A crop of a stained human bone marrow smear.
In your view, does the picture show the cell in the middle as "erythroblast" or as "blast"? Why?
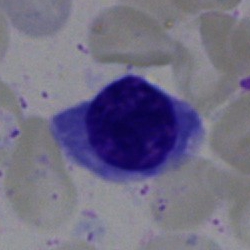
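This is an erythroblast. The deciding thing, I think, is the chromatin, which is dark and dense with coarse clumps.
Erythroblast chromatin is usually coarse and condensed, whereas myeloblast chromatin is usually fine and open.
So this nucleus sits with the erythroblast rather than the blast. Beyond that, I simply note an irregular outline tapering to a point on the left, more cytoplasm left of the nucleus than right, and no vacuoles in the cytoplasm.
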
